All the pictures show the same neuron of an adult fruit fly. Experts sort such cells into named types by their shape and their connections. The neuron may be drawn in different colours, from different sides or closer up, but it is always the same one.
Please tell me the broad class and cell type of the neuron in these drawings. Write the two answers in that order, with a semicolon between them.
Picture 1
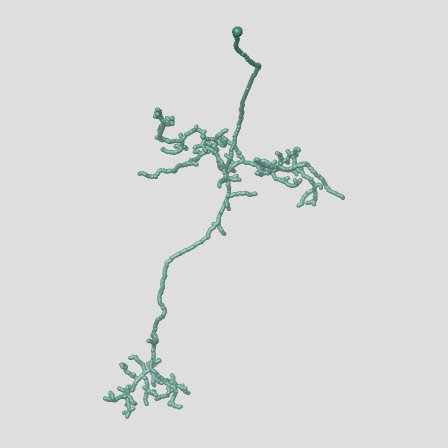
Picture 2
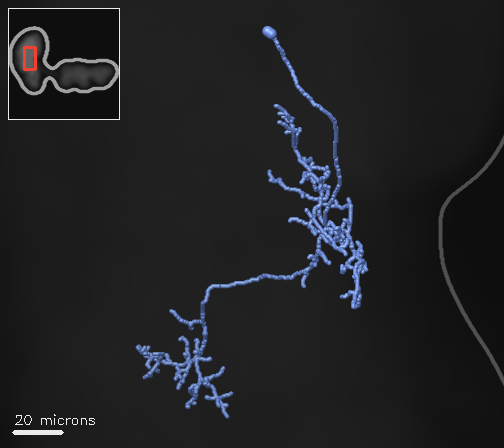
central-brain intrinsic neuron; IB032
